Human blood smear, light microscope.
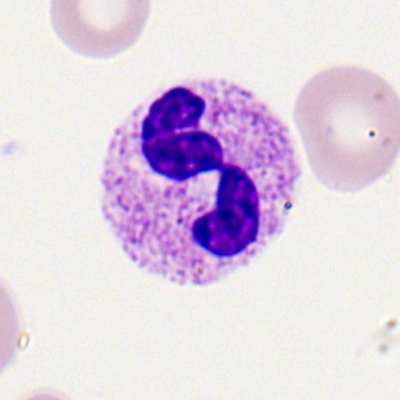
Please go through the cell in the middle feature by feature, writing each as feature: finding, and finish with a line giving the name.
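Outline: round.
Nucleus: separate lobes, not one mass.
Lobe arrangement: a chain from upper left to lower right.
Nucleoli: none visible.
Name: segmented neutrophil.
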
